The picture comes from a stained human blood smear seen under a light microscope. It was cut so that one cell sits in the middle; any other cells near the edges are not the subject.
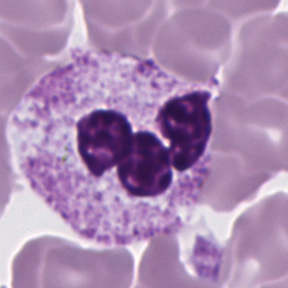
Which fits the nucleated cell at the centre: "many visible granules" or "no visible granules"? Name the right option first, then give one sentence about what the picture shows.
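Many visible granules. Purple granules are scattered throughout the cytoplasm.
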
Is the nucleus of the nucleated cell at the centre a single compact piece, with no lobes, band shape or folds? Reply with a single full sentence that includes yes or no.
No, into separate lobes the nucleus of the cell is divided.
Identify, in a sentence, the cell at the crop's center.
The cell featured at the centre of this crop is a neutrophil.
